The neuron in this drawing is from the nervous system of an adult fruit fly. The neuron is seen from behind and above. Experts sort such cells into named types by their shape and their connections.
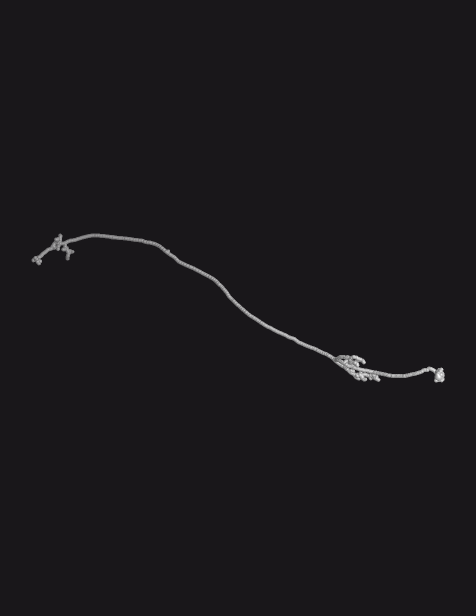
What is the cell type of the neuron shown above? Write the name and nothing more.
L4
